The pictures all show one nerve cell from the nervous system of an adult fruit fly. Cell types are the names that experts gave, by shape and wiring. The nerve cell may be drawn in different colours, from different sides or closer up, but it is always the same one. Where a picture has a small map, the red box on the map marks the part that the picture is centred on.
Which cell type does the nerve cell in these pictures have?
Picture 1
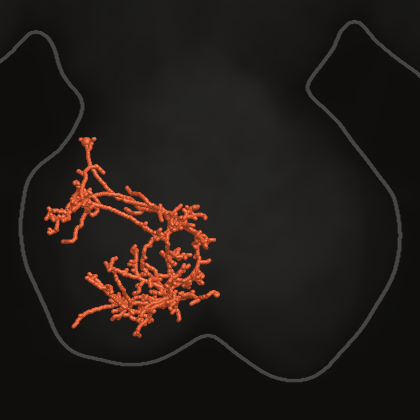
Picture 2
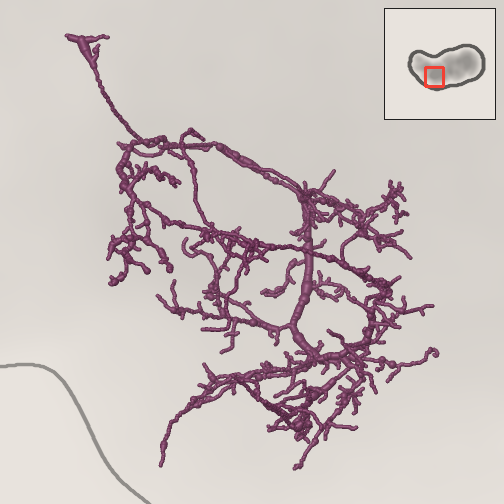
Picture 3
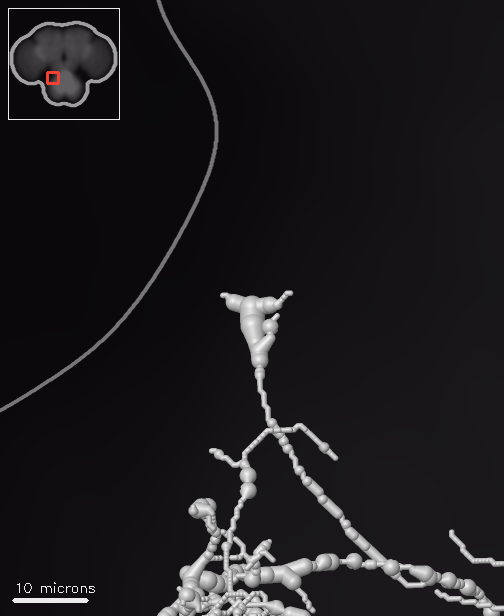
IN11A005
